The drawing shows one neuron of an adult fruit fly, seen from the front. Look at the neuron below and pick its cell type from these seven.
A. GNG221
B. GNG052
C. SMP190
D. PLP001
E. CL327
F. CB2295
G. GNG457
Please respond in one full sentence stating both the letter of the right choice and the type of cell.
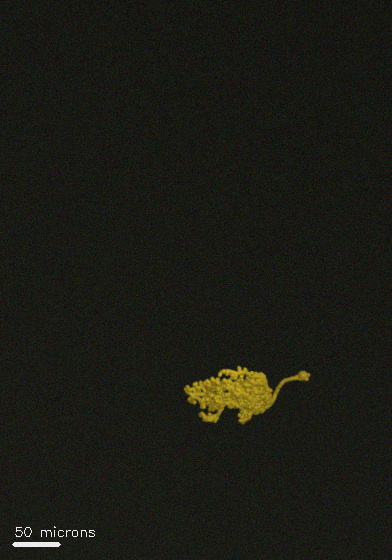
Cell type GNG457, option G, is the one the neuron has.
